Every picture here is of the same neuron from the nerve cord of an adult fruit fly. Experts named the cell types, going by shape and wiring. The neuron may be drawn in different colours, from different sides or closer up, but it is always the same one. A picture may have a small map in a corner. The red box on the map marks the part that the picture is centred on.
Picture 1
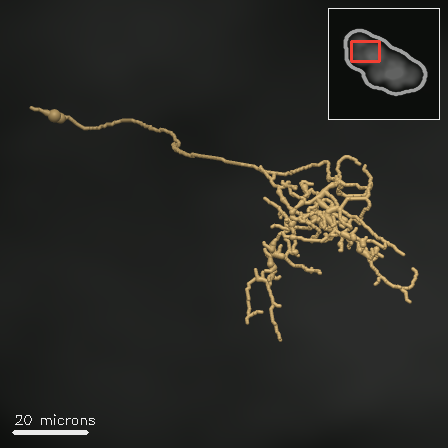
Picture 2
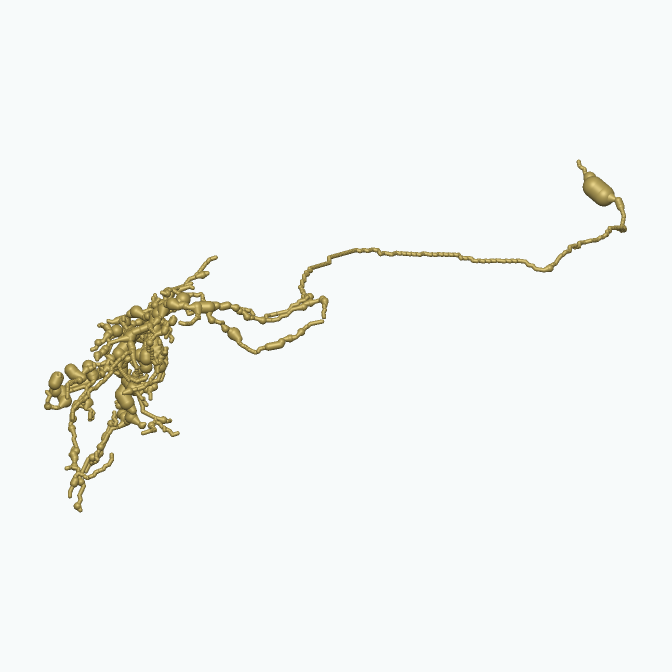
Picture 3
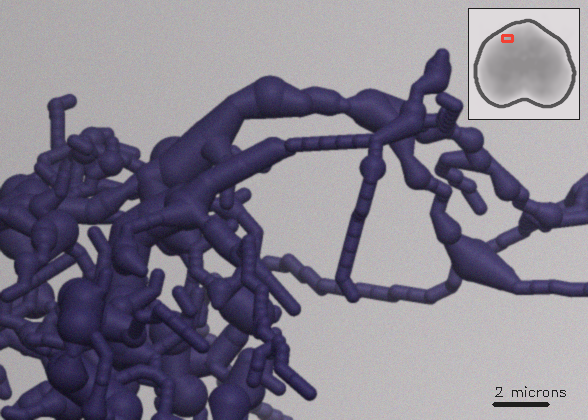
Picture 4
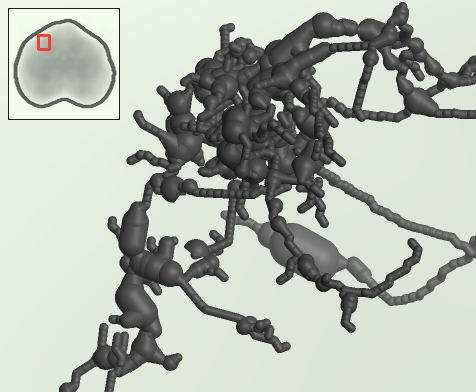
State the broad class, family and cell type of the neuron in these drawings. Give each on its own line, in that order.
nerve-cord intrinsic neuron
hemilineage 03B
IN03B079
